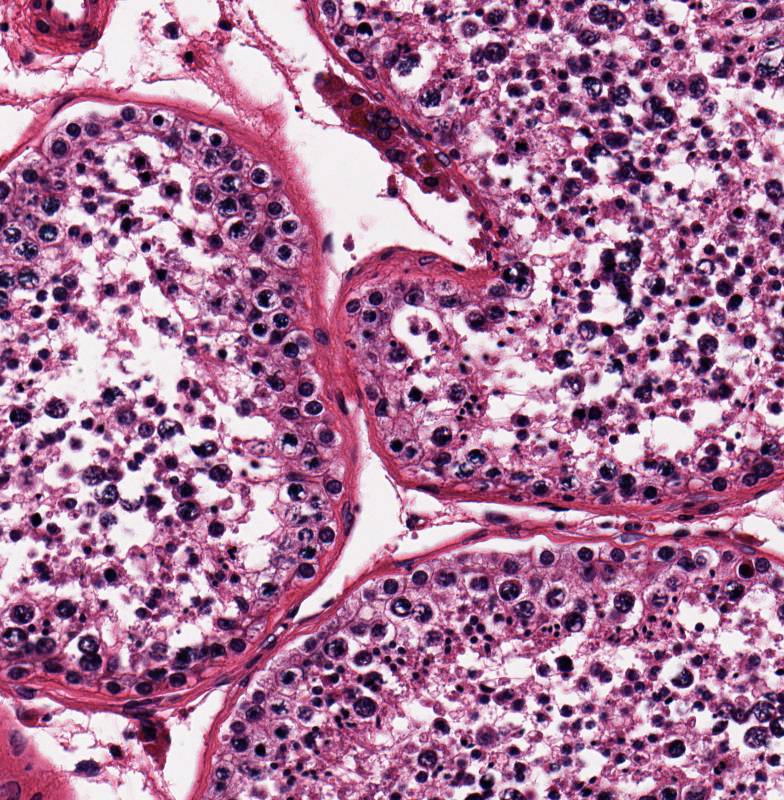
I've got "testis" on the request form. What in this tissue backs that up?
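This tissue is testis. Rounded tubule profiles, cut across, fill the field and lie close together. Each is bounded by a thin pink fibrous wall with flattened, elongated nuclei. Many layers of cells stack from the wall toward the centre, as expected.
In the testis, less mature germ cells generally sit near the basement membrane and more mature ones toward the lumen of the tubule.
Large round cells with coarse, clumped dark chromatin and a rim of pale cytoplasm occupy the middle layers. Less in keeping, the tubules are separated only by narrow pale clefts.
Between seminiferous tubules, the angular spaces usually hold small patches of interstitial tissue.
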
